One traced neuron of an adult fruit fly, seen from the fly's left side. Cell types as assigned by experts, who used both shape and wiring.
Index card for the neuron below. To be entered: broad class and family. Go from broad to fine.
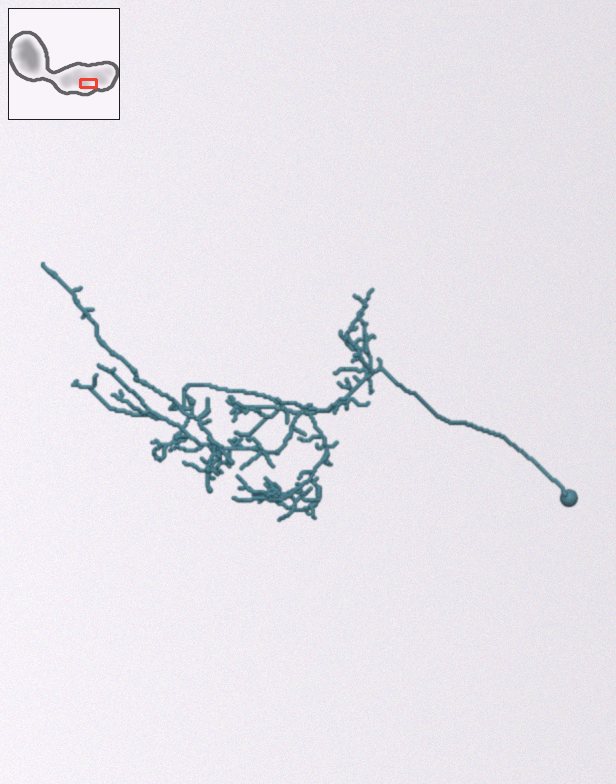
nerve-cord intrinsic neuron; hemilineage 20A.22A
